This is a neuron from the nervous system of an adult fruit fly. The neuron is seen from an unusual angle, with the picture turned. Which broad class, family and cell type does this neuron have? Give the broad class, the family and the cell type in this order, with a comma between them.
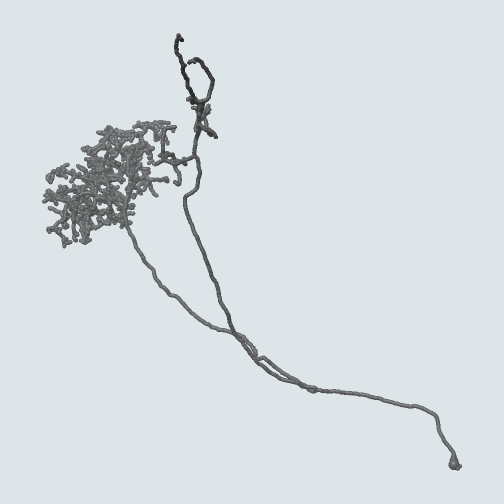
visual projection neuron, LoVP, LoVP1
